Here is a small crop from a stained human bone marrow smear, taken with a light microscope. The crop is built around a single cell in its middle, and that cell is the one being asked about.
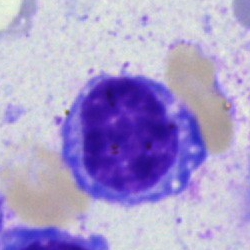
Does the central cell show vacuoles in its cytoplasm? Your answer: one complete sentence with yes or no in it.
Yes, at least one clear vacuole is present within the cytoplasm of the cell.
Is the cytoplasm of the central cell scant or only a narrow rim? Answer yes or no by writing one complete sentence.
Yes, the nucleus occupies most of the cell, leaving scant cytoplasm.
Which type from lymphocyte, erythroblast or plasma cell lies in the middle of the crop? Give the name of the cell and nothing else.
plasma cell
